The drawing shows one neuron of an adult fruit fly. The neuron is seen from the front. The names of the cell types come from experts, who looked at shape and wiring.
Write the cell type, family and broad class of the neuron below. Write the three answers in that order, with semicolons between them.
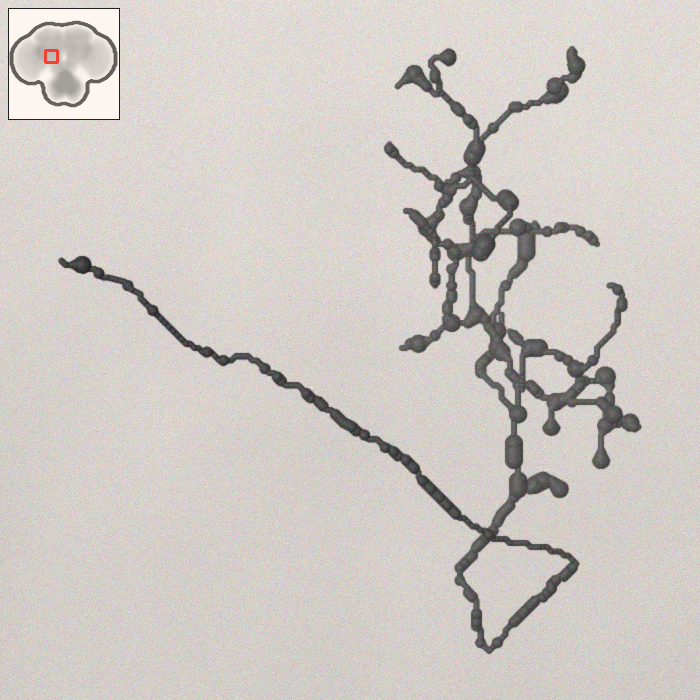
HRN_VP1d; class hygrosensory; sensory neuron entering the brain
